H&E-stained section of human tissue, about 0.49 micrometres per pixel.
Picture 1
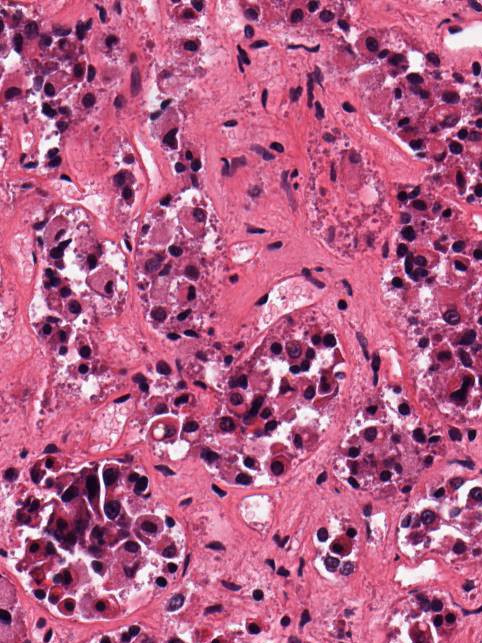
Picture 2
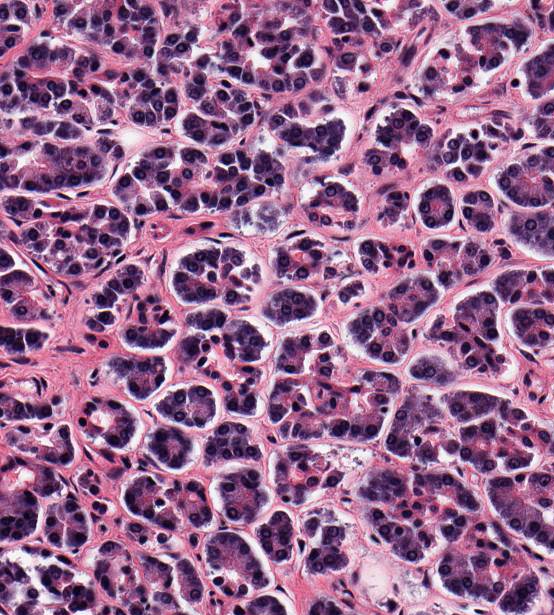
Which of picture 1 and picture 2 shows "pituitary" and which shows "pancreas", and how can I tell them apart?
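First, the names: picture 1 is pituitary, picture 2 is pancreas. Arrangement: both are built of rounded nests divided by fibrous stroma, spread across the whole field in the pituitary, while in the pancreas the nests are small and closely packed, each outlined by thin pink strands. Inside the nests: many pancreas nests show cells arranged in small acini around tiny lumens. Cytoplasm: many pituitary cells have abundant pink granular cytoplasm and some are pale and vacuolated, while pancreas cells have a moderate amount of granular purple-pink cytoplasm.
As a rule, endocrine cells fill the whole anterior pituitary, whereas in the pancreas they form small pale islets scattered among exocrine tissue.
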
